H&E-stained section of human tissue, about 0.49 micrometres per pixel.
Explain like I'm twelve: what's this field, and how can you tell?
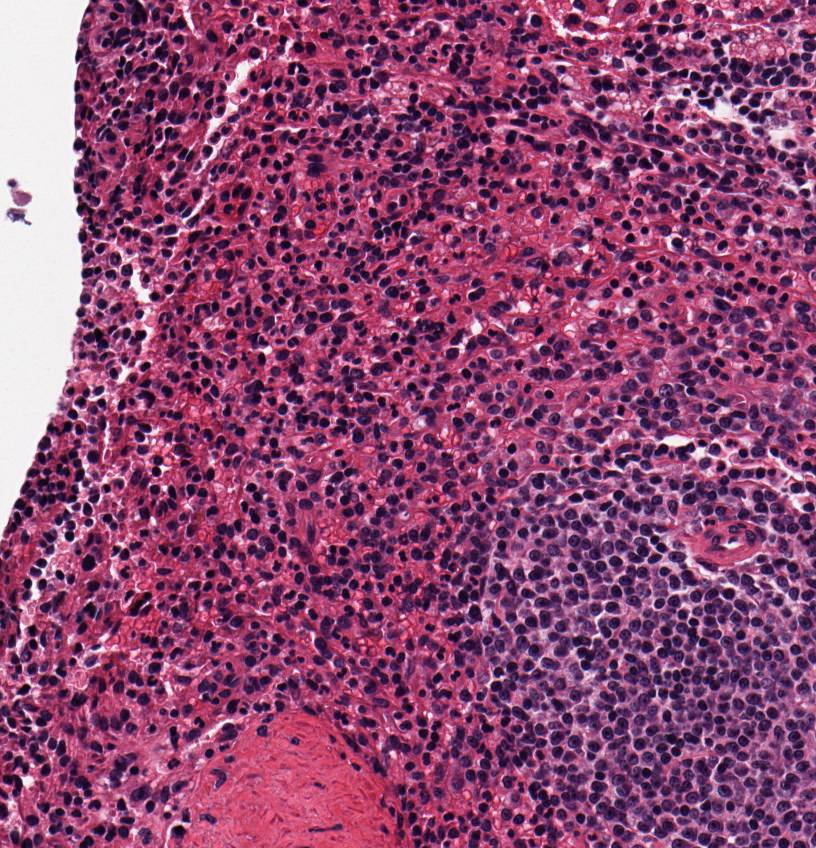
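Red pulp of the spleen, mostly. Up top and on the left it's a looser mix of cells among pink strands, which looks redder.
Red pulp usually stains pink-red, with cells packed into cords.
The lower right, though, is a darker purple zone of packed small lymphocytes with round dense nuclei and scant cytoplasm.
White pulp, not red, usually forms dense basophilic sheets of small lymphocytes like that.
Narrow empty slit-like spaces dot the upper part.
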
